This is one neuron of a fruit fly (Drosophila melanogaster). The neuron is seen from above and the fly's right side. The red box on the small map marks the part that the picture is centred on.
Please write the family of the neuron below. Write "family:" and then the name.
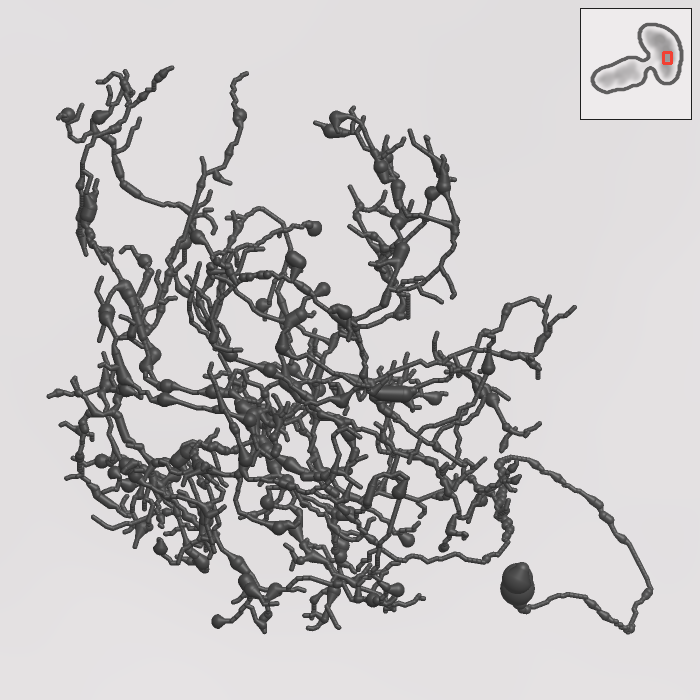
family: hemilineage LHl4_dorsal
